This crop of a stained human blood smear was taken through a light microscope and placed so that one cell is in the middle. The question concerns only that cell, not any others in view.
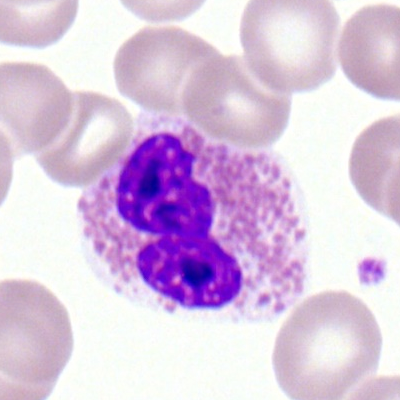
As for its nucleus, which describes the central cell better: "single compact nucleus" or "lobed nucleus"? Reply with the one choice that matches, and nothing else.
Lobed nucleus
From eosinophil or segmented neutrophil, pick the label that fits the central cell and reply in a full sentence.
The cell of interest, located centrally, is an eosinophil.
